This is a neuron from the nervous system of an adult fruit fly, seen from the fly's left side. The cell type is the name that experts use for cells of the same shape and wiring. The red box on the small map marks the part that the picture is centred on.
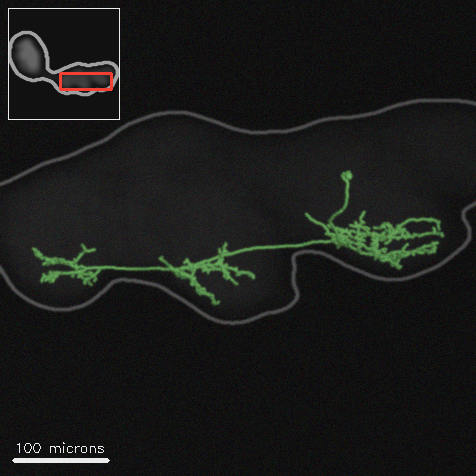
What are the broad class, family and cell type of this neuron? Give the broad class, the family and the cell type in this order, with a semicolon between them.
nerve-cord intrinsic neuron; hemilineage 09B; IN09B018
